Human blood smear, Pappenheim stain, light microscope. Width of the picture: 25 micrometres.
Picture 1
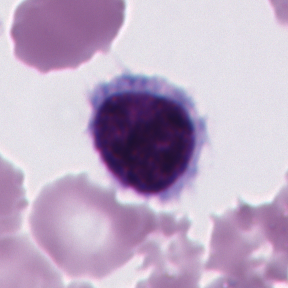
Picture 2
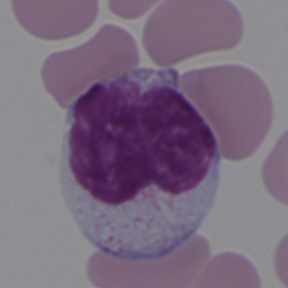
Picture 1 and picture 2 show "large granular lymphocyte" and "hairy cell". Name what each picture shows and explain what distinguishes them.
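Pictures: 1, hairy cell; 2, large granular lymphocyte. Hairy cell: edge set with many fine, short, hair-like projections; outline ragged and frayed, not crisp. Its nucleus is rounded to oval, without lobes or a deep indentation, about 9 micrometres across, and fills about 70% of the cell's area. No distinct granules in its cytoplasm.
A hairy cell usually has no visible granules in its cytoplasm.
Large granular lymphocyte: sparse fine reddish-pink granules scattered through pale greyish-blue cytoplasm.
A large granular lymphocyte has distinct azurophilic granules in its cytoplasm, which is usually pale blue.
Its nucleus, about 12 micrometres across, fills the upper part of the cell, with most of the cytoplasm below it. No nucleoli visible in either nucleus. Several red cells touch the border of the large granular lymphocyte.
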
